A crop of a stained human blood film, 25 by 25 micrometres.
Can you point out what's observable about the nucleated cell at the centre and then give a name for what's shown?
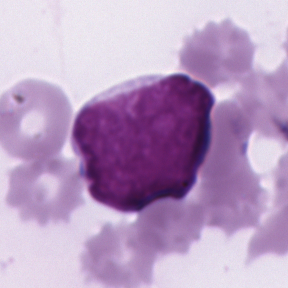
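The central cell has an angular, irregular outline rather than a round one. Its nucleus occupies nearly the entire cell. Cytoplasm is visible only as a thin pale rim along the upper-left edge. No granules are seen in this cytoplasm. This cell is a myeloblast.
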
